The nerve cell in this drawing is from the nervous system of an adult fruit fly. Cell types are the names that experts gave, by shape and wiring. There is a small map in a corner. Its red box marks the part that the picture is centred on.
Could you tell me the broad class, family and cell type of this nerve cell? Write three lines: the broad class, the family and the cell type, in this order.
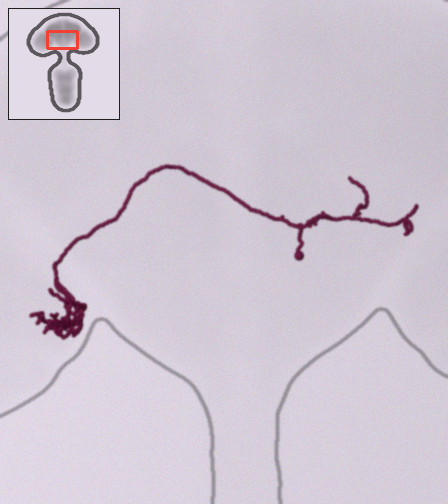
visual centrifugal neuron
hemilineage DM6_posterior
LoVC29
